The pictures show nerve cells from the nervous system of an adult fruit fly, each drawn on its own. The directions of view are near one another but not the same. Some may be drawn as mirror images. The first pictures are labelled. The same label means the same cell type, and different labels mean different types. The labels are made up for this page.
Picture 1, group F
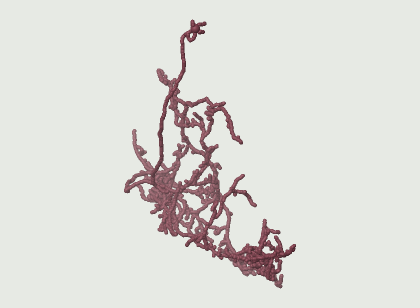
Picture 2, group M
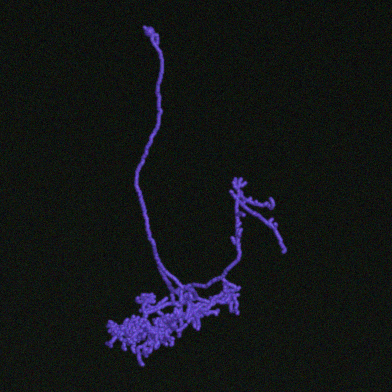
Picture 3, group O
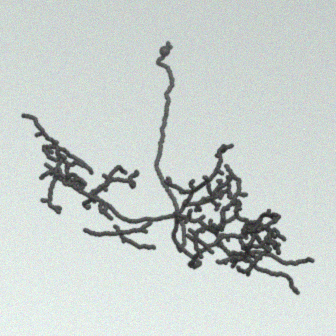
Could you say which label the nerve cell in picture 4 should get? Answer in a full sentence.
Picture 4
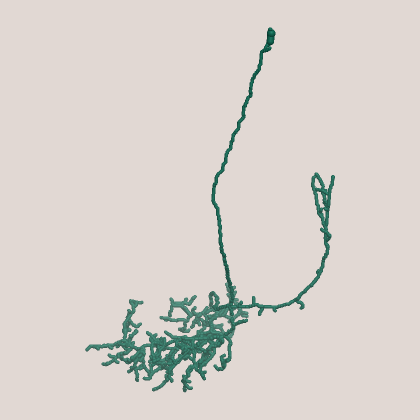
It belongs to group M.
